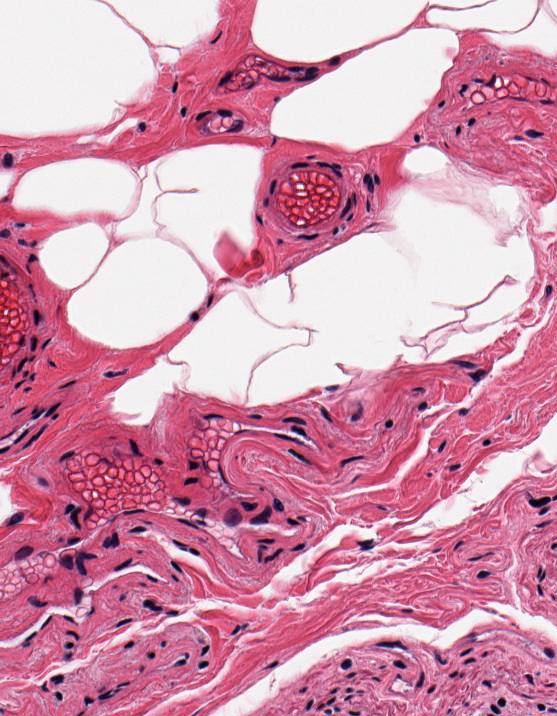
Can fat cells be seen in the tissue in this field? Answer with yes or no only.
Yes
